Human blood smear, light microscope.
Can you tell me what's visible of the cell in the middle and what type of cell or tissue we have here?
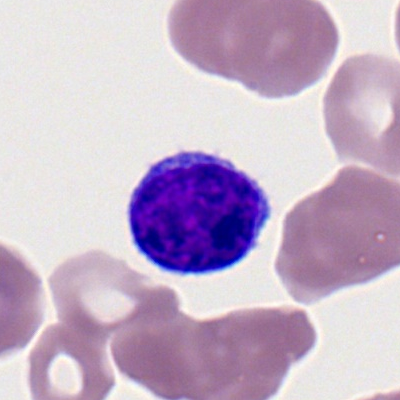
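Chromatin dense, coarsely clumped; no nucleoli visible. Cytoplasm: only a very thin blue rim around the nucleus. Upper edge of the cell finely ragged. Name: lymphocyte.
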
